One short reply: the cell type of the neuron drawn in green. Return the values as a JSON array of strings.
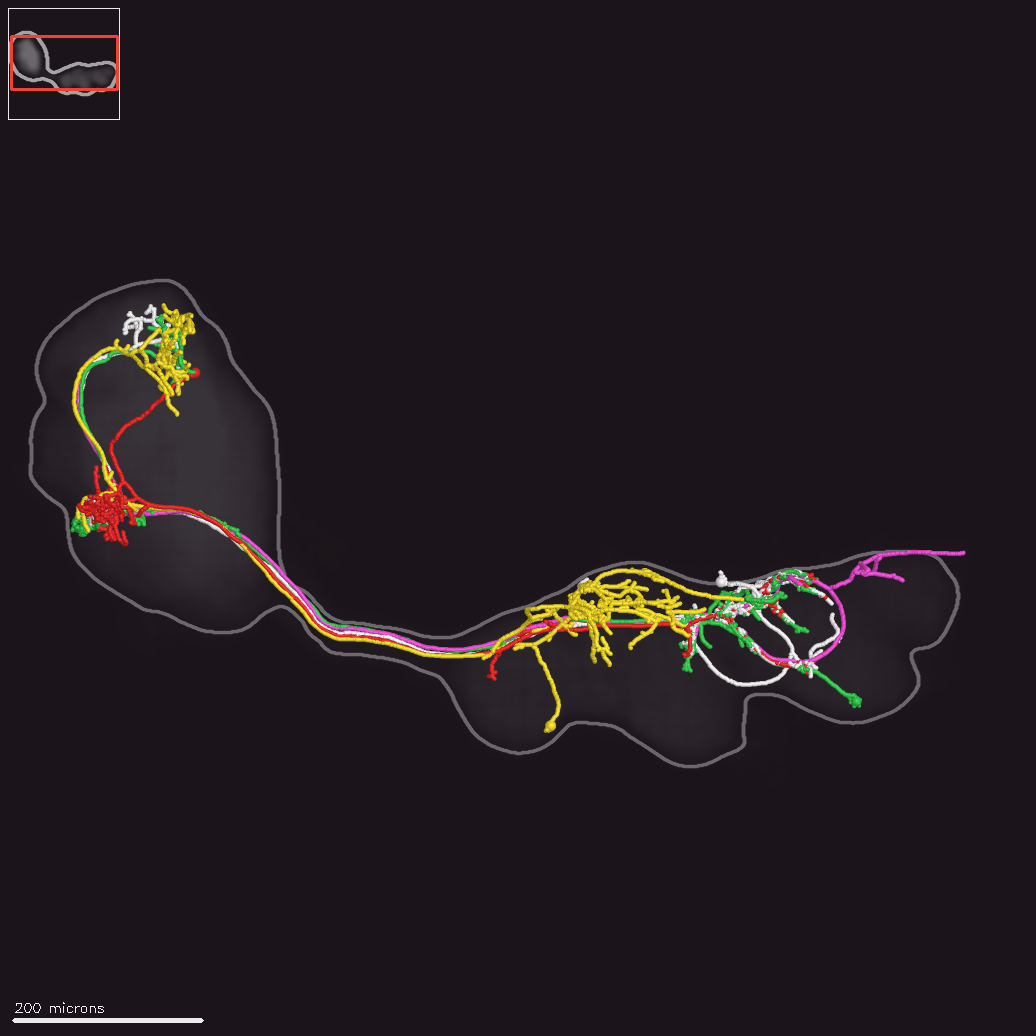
["AN27X017"]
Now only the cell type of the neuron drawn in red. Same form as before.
["DNp65"]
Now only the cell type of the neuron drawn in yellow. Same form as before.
["AN27X009"]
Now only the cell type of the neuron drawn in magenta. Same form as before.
["SAxx01"]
